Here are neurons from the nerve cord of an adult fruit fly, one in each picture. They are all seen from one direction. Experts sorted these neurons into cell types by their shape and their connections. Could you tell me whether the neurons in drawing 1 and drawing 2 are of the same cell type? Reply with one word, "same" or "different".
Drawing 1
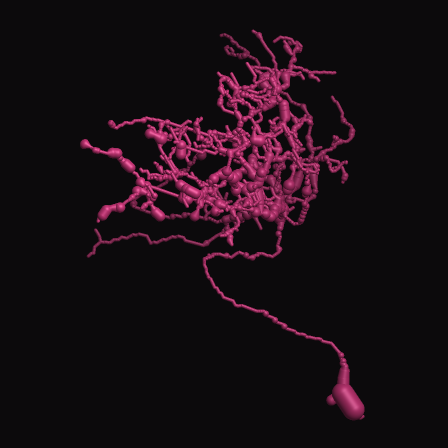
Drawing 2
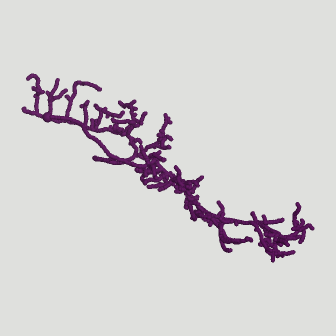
different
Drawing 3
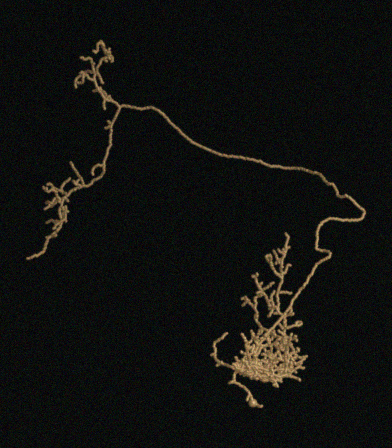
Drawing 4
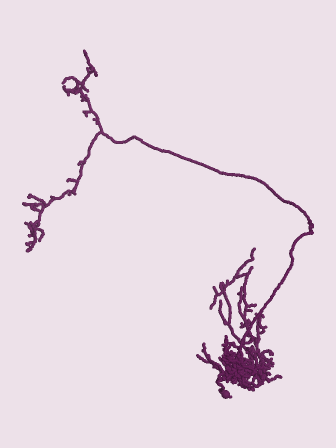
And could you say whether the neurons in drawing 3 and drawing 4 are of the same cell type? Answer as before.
same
